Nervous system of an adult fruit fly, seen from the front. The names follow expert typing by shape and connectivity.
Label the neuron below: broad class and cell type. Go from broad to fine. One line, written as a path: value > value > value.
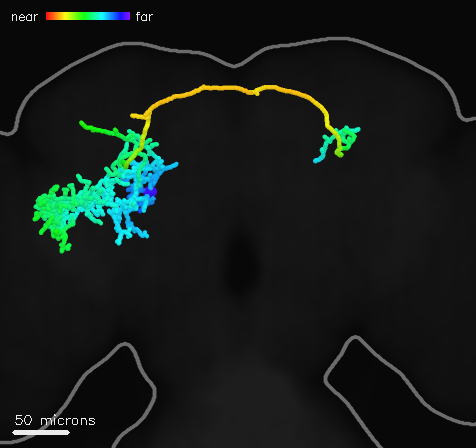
central-brain intrinsic neuron > PVLP118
